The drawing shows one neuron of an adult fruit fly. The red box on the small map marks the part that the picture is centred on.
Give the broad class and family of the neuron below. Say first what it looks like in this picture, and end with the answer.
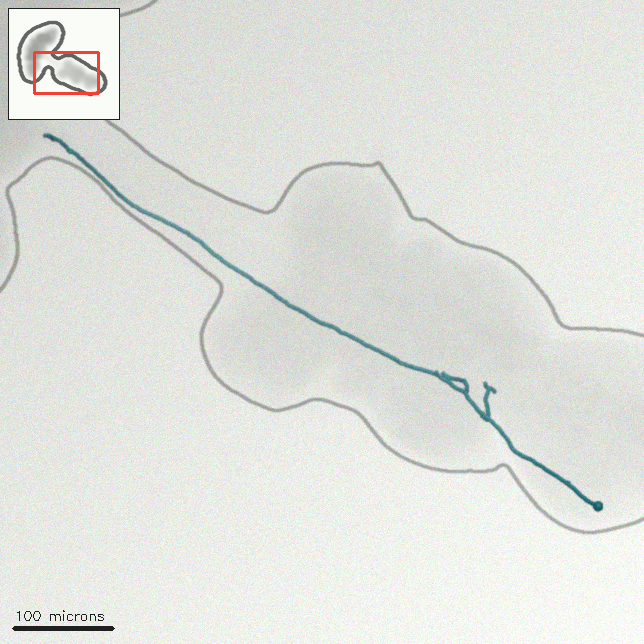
It runs through the neck, between the brain and the nerve cord. From left to right in the picture it spans about 550 microns. It is a sensory neuron ascending to the brain. The name of its family is class mechanosensory proprioceptive.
